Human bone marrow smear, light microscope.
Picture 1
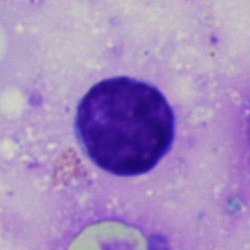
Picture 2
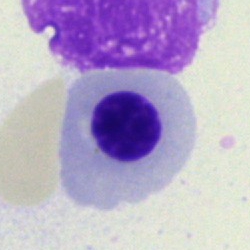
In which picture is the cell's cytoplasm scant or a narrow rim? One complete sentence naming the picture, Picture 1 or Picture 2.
In picture 1, the cell has scant cytoplasm.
